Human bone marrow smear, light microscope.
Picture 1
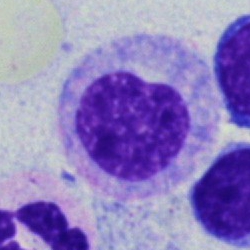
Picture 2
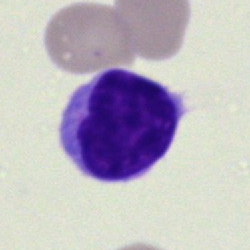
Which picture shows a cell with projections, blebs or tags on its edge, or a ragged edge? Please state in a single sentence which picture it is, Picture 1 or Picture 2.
The cell whose outline is rough is the one in picture 2.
